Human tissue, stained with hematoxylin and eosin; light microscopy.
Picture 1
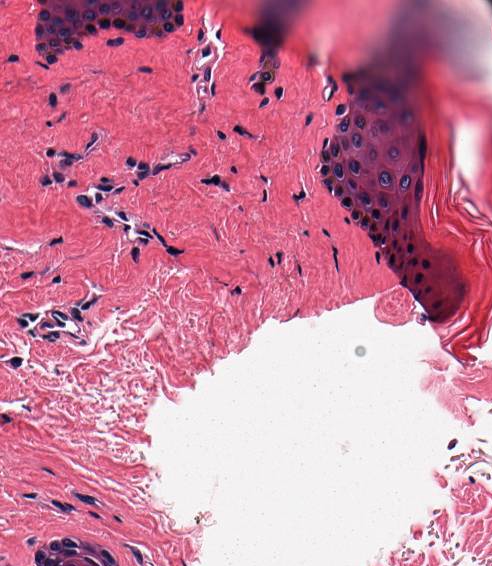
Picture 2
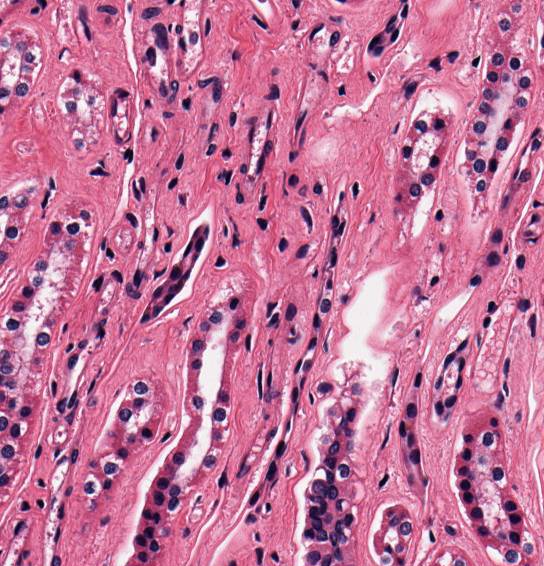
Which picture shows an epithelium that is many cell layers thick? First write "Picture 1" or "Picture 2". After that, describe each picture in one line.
Picture 1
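What picture 1 shows: A stratified squamous epithelium lies in the upper right, and pink fibrous stroma fills the left and centre of the field.
What picture 2 shows: The tubules are lined by a single layer of cuboidal cells with round, dark nuclei.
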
